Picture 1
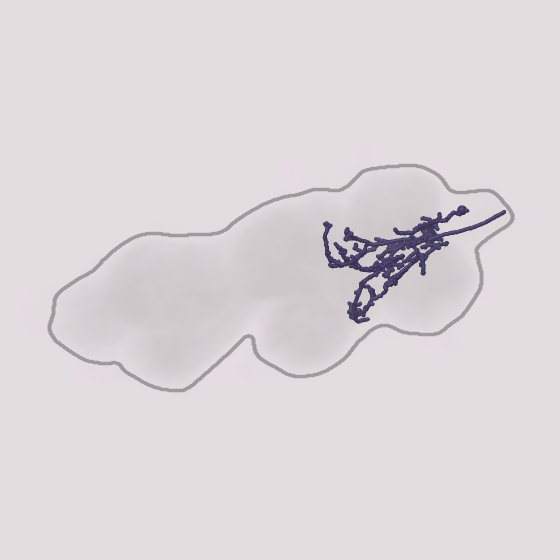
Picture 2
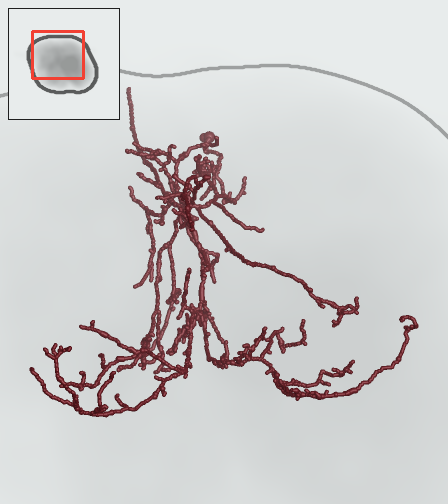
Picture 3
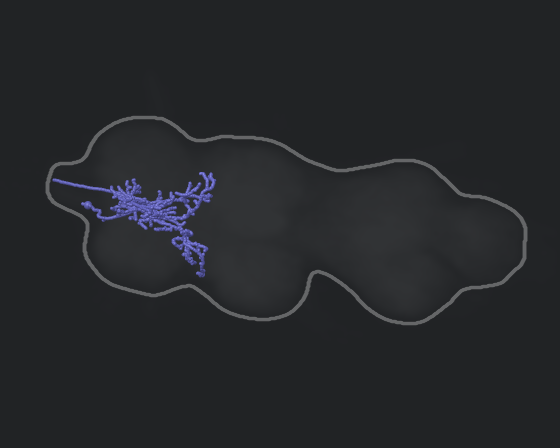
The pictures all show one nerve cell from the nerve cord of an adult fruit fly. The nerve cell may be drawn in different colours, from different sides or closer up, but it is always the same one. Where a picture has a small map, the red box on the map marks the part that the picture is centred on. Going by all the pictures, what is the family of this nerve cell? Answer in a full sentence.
The family is hemilineage 08B.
